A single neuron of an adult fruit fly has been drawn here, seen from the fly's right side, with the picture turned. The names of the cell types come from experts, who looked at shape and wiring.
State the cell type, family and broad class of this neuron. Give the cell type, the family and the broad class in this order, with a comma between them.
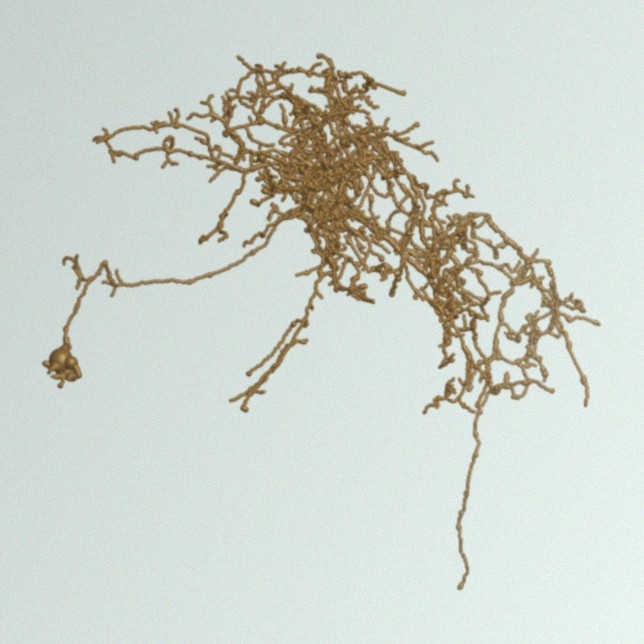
PLP074, hemilineage VESa2, central-brain intrinsic neuron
